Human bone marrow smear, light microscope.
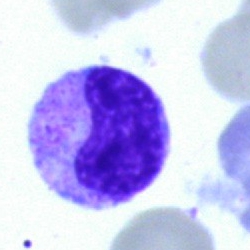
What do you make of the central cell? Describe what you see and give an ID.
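Look at the nucleus first: it's bean-shaped and sits in the right part of the cell, with its indentation facing left toward the cytoplasm. Inside that indentation there's a paler zone of cytoplasm. Fine pink-purple granules are scattered through the cytoplasm. It's a band neutrophil.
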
